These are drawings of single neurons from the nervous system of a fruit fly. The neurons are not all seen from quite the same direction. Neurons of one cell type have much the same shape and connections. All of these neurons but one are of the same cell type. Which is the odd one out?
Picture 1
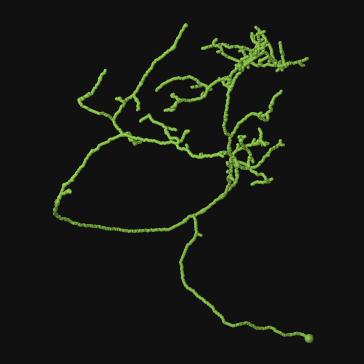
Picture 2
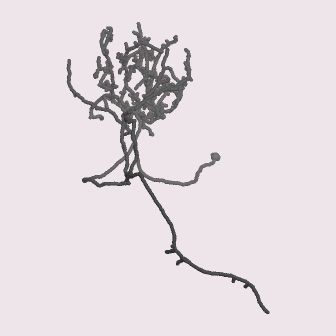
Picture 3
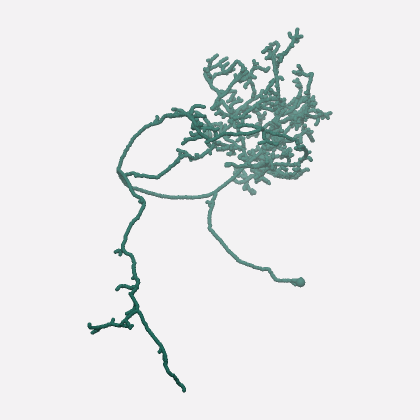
1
